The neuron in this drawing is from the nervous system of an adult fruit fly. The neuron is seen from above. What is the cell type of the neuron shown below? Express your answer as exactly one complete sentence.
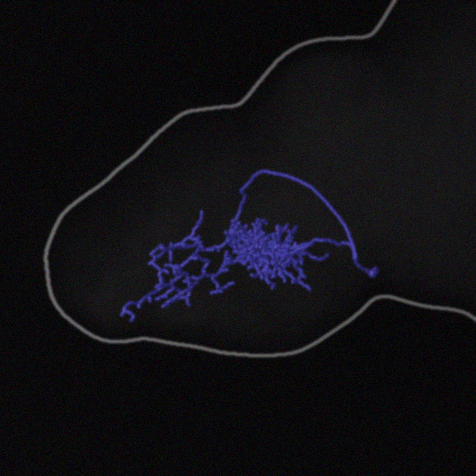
This neuron is recognized as the cell type MeLo10.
